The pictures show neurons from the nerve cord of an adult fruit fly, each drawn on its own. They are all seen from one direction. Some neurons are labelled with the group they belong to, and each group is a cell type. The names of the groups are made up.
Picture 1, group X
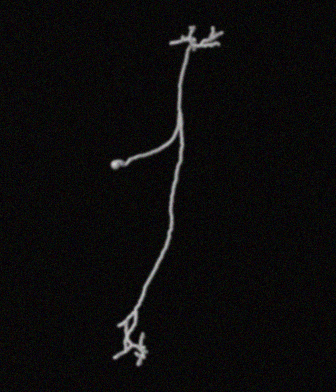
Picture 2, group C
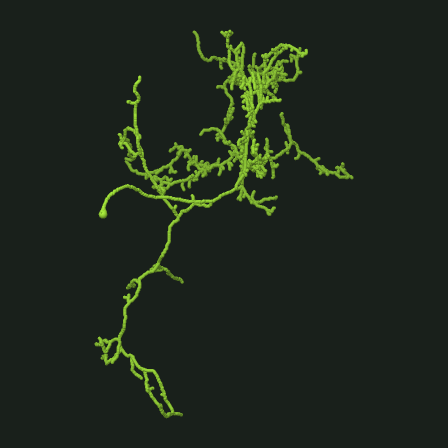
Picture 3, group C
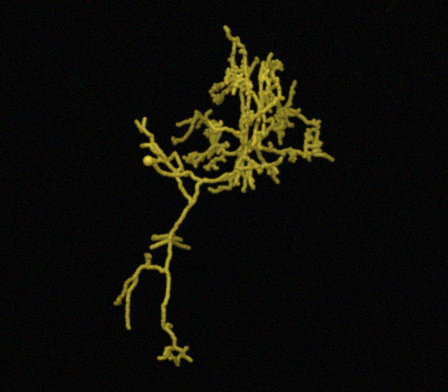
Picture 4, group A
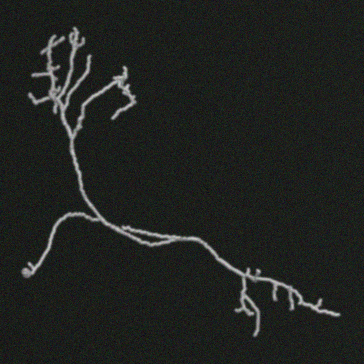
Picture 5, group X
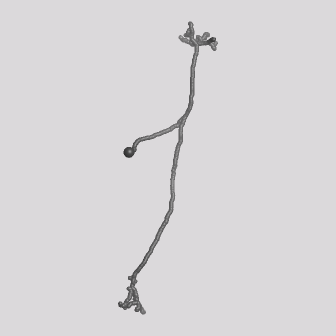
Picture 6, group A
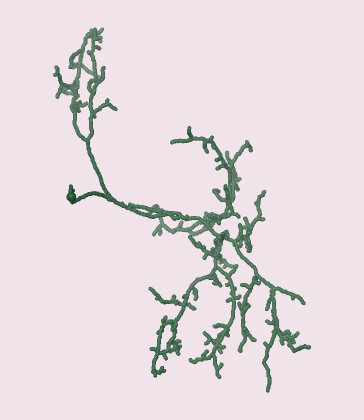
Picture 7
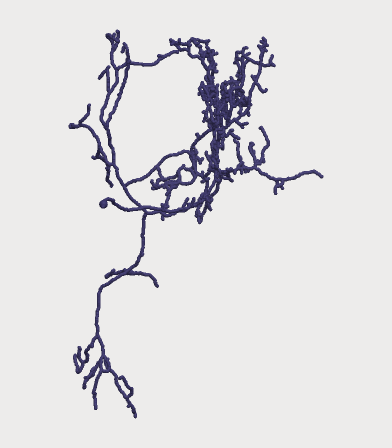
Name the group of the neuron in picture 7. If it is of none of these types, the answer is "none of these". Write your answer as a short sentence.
It belongs to group C.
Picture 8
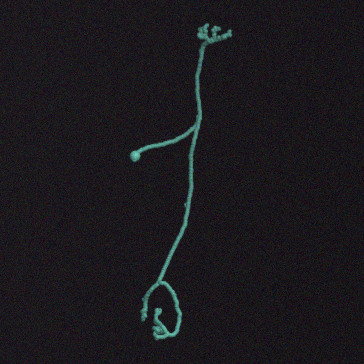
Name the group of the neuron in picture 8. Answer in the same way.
It belongs to group X.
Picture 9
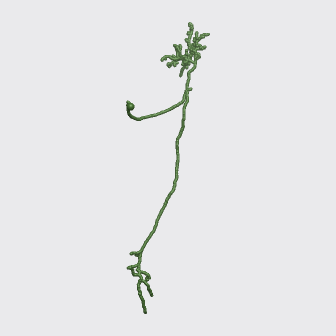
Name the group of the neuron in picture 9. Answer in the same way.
It belongs to group X.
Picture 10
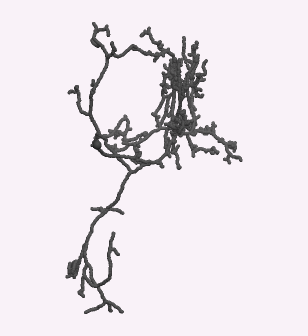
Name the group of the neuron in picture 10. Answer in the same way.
It belongs to group C.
